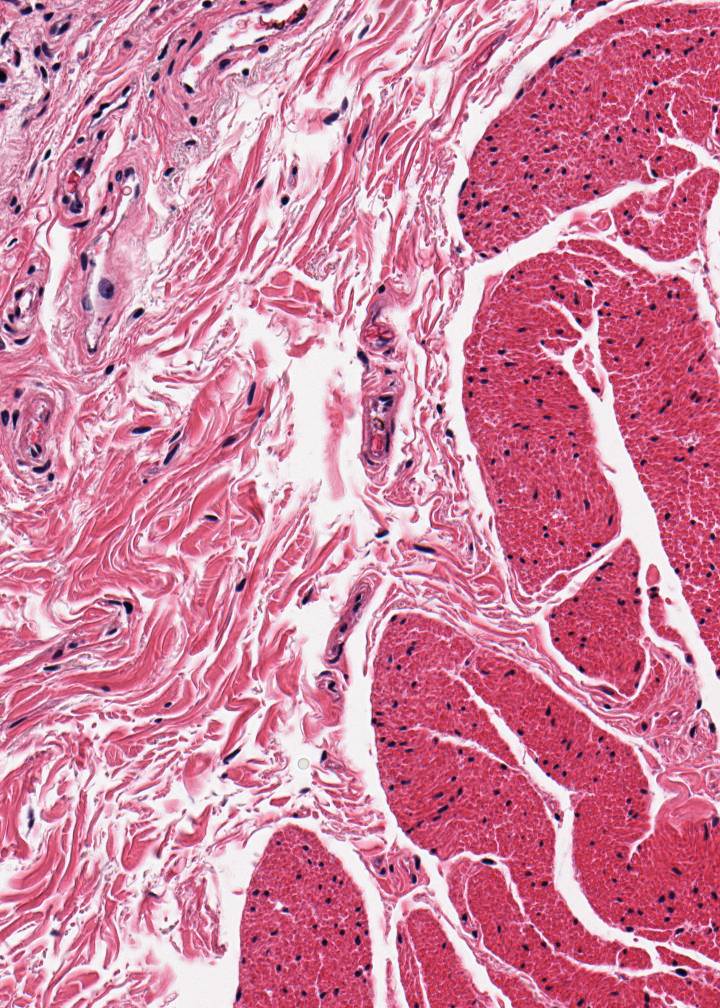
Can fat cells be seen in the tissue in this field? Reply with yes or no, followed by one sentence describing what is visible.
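No. No fat cells are present in the field.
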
